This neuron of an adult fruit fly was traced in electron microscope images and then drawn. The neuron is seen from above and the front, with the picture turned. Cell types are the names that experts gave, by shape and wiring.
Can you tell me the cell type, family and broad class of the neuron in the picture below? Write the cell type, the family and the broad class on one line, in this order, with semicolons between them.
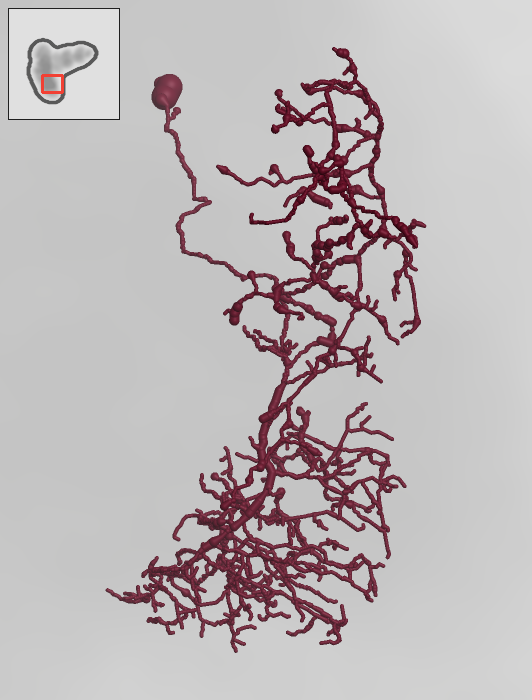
LoVP44; LoVP; visual projection neuron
